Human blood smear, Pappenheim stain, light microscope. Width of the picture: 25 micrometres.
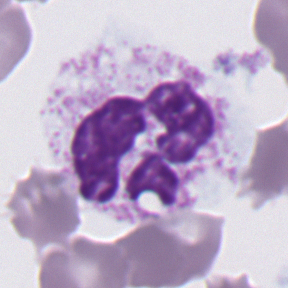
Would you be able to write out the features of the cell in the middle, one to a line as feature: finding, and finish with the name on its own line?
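Lobes: nucleus divided into three
Chromatin: dense, dark purple
Cytoplasm: pale, almost colourless
Granules: fine, pinkish-violet, scattered throughout
Identity: segmented neutrophil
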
